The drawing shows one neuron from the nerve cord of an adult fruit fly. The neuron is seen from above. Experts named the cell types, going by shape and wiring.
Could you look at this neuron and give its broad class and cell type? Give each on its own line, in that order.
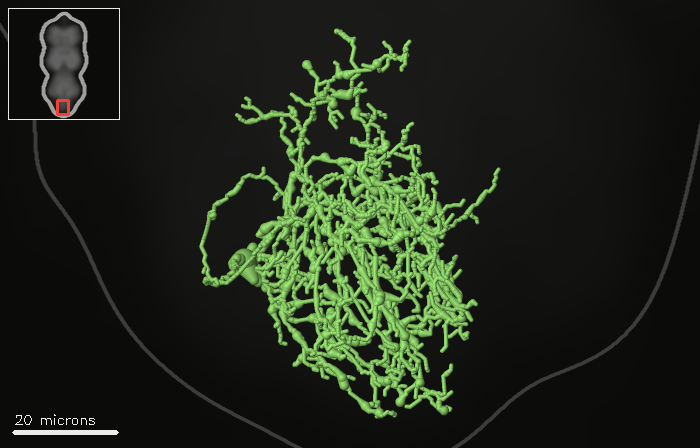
nerve-cord intrinsic neuron
INXXX345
